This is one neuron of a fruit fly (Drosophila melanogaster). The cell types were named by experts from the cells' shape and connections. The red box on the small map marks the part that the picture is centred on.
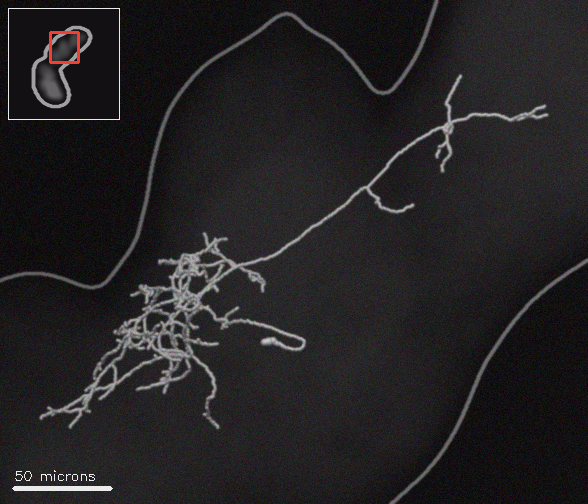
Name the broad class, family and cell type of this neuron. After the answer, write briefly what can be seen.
It is a nerve-cord intrinsic neuron. Its family is hemilineage 17A. Its cell type is IN17A090. By the scale bar it is about 250 microns wide in this view. Dozens of branch ends can be seen.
